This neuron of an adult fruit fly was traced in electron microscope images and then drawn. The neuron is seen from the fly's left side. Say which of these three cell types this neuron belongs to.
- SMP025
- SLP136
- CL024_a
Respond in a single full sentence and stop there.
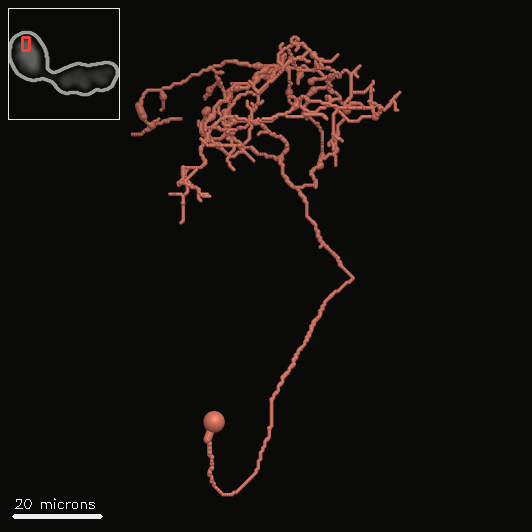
This neuron is included in the cell type SMP025.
